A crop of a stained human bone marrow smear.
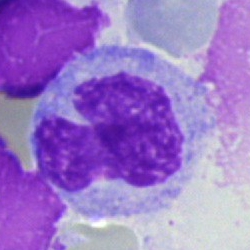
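Monocyte, central cell, stained human bone marrow smear. Nucleus deeply indented by a cleft entering from the upper left. Chromatin dark purple and clumped, with small pale spots scattered through it. Moderate rim of pale grey-blue cytoplasm around the nucleus, holding fine, faint lilac granules.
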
